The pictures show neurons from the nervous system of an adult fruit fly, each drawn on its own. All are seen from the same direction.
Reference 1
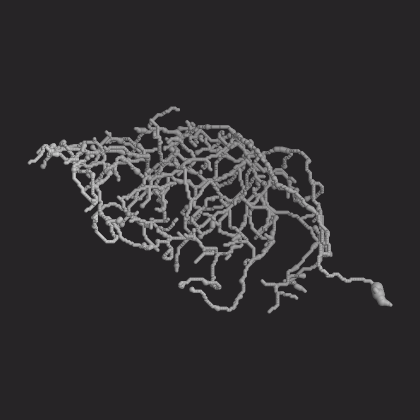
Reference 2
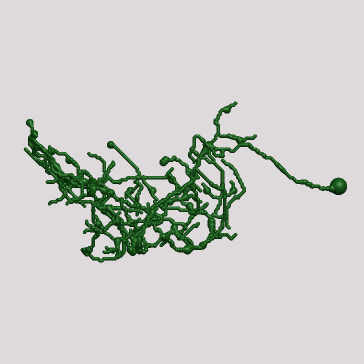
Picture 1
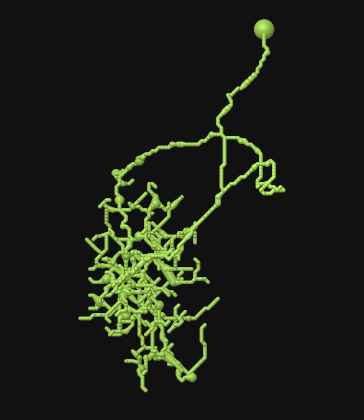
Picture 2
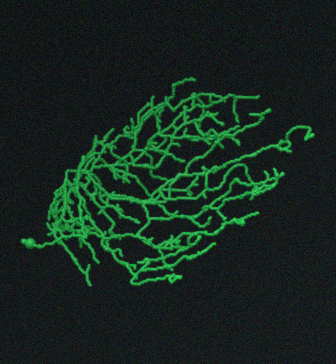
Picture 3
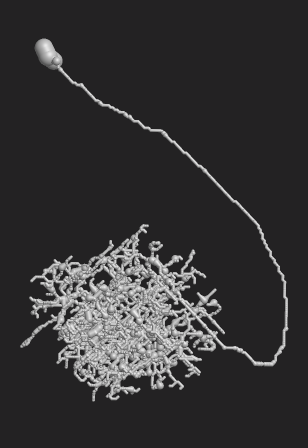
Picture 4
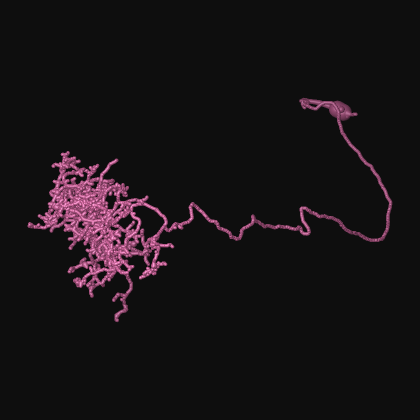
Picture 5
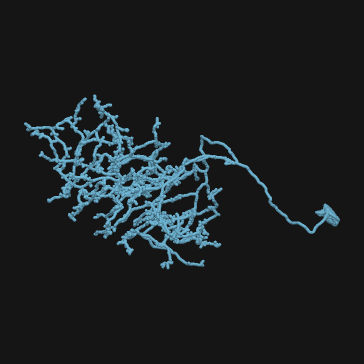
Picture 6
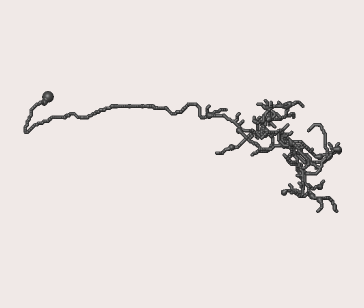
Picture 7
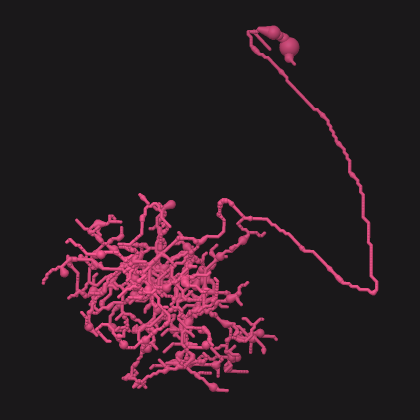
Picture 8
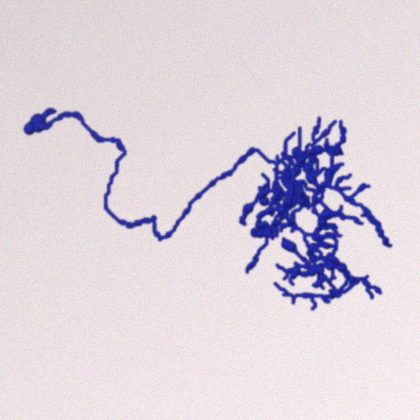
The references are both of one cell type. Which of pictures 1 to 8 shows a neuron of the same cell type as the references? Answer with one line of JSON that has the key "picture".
{"picture": 2}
